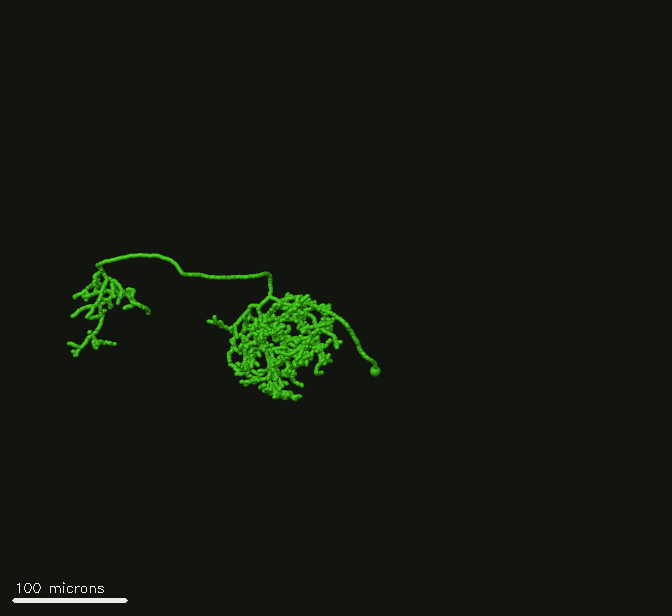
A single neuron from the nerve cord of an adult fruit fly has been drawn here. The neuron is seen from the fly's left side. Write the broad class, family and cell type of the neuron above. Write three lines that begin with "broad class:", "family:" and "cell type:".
broad class: nerve-cord intrinsic neuron
family: hemilineage 03A
cell type: IN03A005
